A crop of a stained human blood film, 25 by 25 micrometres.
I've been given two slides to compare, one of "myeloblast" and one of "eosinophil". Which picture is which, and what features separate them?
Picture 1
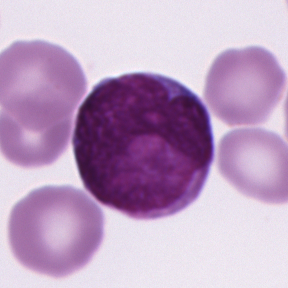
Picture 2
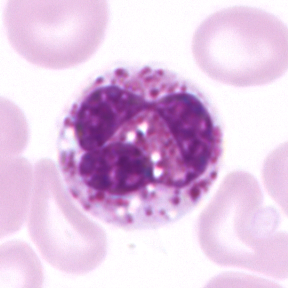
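Myeloblast in picture 1, eosinophil in picture 2. Nucleus, picture 1: round, about 12 micrometres across in a cell of about 13, filling about 90% of the cell's area.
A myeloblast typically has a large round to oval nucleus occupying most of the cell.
A paler, smoother patch lies in its lower middle. Chromatin, picture 2: dark purple, coarsely clumped, no nucleoli visible.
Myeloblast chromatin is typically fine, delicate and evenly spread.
Granules: none in picture 1; coarse, round and reddish in picture 2, lying mostly in the rim of cytoplasm around the nucleus.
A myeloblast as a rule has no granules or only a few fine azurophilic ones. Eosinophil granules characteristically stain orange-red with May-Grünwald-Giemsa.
Cytoplasm: pale blue in picture 1; pale and nearly colourless between the granules in picture 2. Cell size: about 13 micrometres in picture 1, about 14 in picture 2. Picture 1 also: smooth round outline, no surface projections, no vacuoles.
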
